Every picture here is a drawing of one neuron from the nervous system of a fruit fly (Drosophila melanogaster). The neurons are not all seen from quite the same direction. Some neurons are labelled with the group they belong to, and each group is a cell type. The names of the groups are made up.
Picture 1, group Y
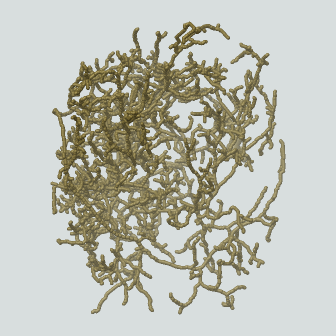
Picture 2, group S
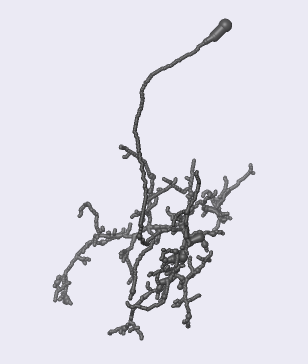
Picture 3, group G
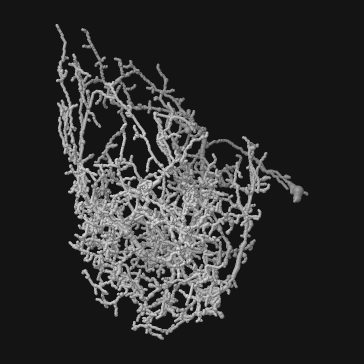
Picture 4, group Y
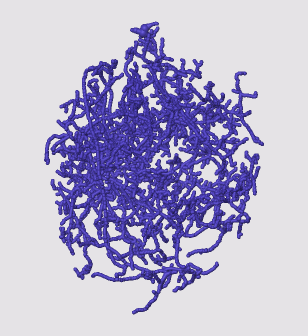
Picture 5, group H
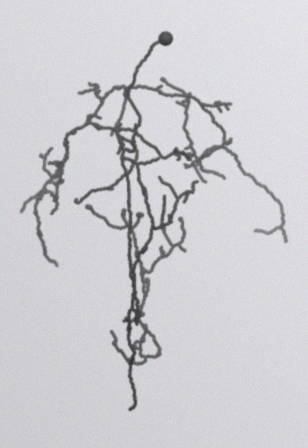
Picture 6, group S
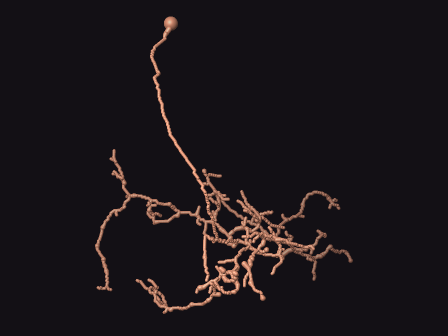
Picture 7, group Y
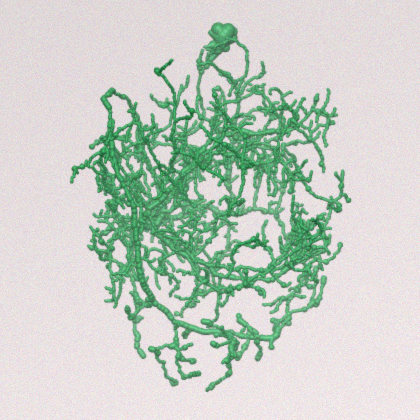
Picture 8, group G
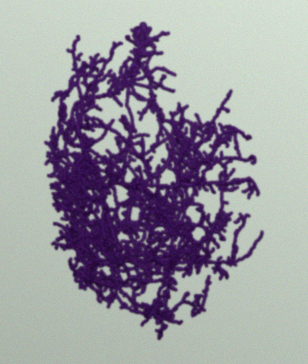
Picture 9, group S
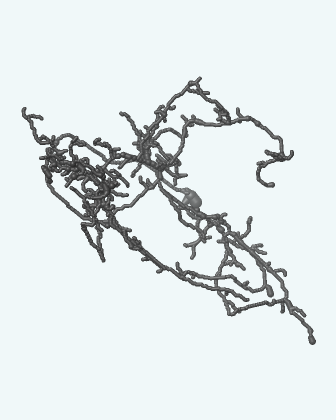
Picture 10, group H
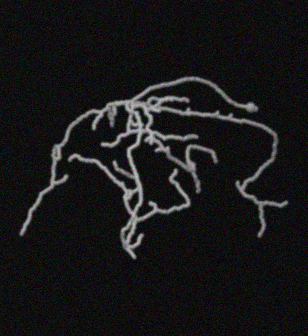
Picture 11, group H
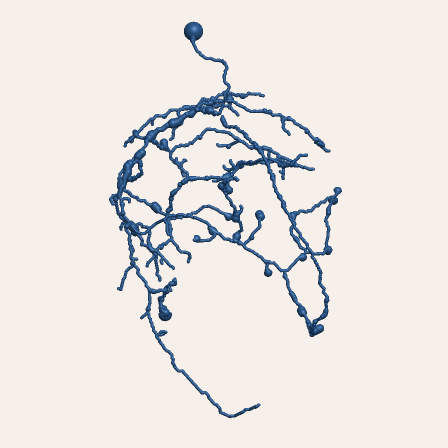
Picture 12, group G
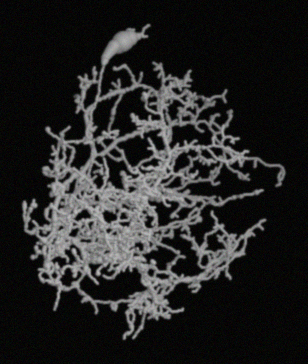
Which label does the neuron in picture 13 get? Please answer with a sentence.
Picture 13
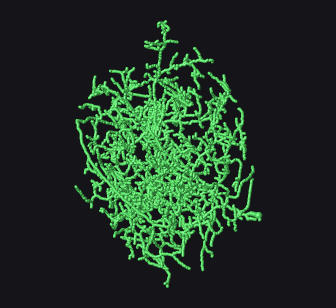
It belongs to group Y.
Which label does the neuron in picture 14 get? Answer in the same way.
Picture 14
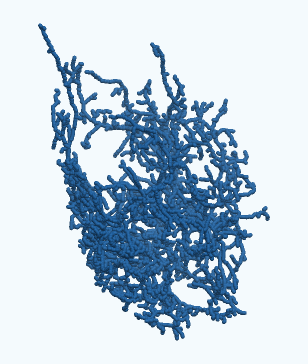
It belongs to group G.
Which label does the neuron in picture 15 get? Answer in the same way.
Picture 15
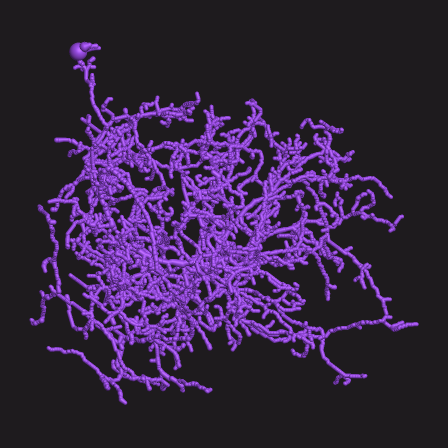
It belongs to group Y.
